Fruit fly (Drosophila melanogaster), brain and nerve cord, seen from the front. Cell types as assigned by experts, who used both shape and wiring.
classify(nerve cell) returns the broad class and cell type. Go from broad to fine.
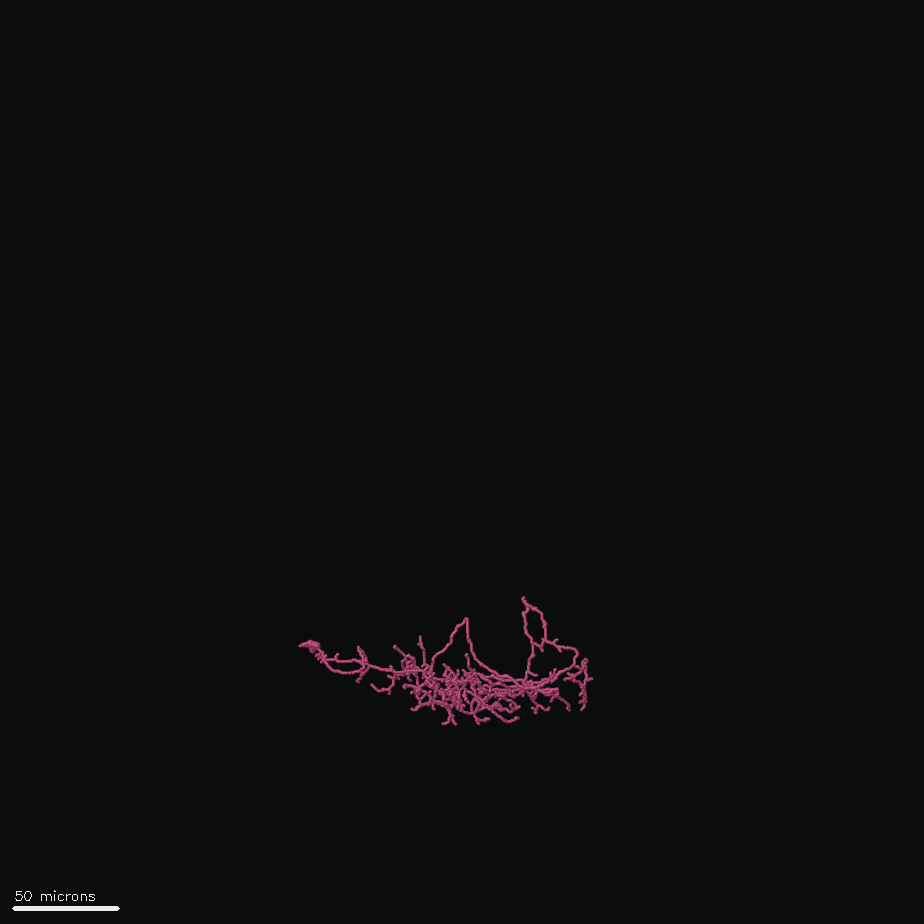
central-brain intrinsic neuron; GNG254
